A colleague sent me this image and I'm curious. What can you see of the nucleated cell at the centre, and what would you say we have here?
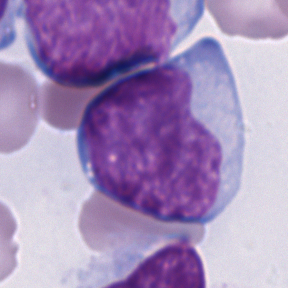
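Outline angular and polygonal, not round. Nucleus occupying most of the cell; nuclear outline irregular, right border uneven. Cytoplasm pale blue. A myeloblast.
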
